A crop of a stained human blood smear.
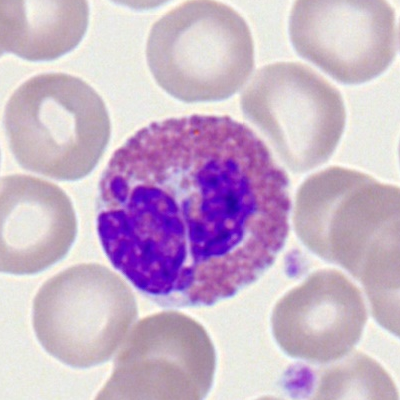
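Eosinophil at the centre of the field, its lobed nucleus showing the two largest lobes on the left and right sides of the cell and no visible nucleoli. Coarse pinkish-red granules pack the cytoplasm. The cell surface bears no projections.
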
